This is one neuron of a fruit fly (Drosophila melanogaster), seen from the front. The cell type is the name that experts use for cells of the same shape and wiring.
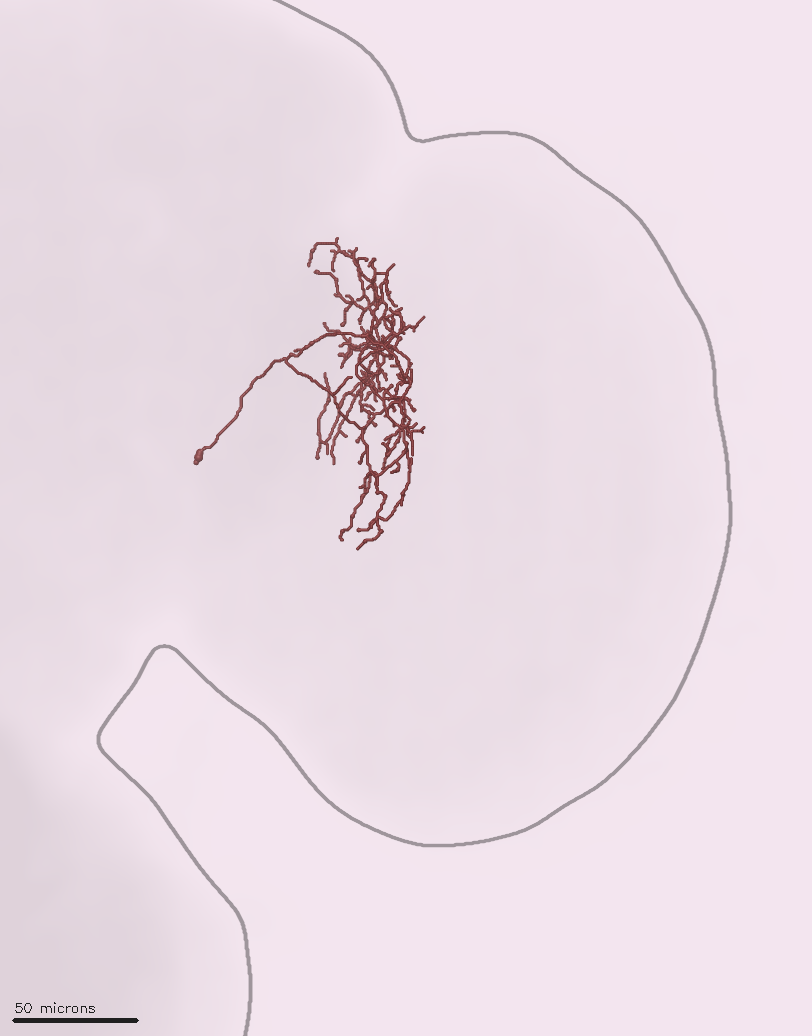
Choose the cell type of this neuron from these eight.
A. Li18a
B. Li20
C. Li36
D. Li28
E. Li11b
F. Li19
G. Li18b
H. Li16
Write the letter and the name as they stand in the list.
F. Li19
